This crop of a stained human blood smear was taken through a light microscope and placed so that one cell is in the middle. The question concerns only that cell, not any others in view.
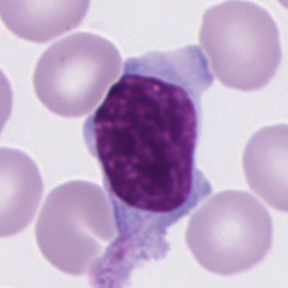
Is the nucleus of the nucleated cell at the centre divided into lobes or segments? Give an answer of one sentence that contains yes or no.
No, the nucleus is not divided into lobes but is one compact round, oval or kidney-shaped mass.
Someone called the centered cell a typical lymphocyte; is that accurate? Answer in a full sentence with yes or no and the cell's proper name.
No, in this crop the central cell is a large granular lymphocyte instead of a typical lymphocyte.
